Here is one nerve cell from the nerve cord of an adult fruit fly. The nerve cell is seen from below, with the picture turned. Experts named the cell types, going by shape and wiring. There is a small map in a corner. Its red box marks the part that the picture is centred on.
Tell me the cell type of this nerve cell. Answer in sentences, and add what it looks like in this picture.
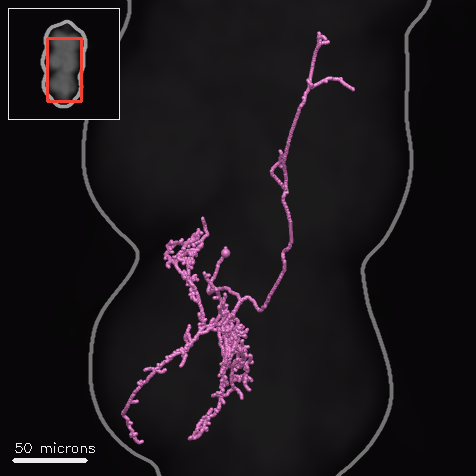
It is of cell type IN23B058. It is a nerve-cord intrinsic neuron. From top to bottom in the picture it spans about 300 microns. As drawn here it is taller than it is wide.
